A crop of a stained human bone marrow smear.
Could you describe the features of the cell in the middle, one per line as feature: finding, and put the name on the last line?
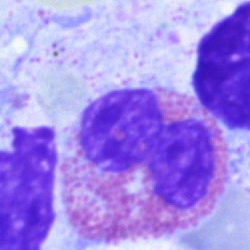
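Outline: roughly round.
Nucleus: in the upper part of the cell, with a wider band of cytoplasm below.
Nucleoli: none visible in either lobe.
Granules: orange-pink, packing the cytoplasm.
Identity: eosinophil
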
